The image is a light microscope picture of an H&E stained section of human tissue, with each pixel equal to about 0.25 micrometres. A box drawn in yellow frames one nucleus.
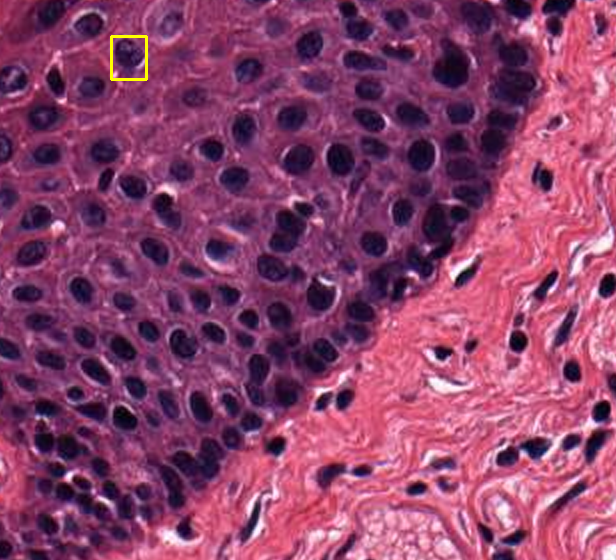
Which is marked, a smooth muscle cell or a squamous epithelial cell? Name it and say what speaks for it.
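Squamous epithelial cell. A thin clear crescent borders part of the nuclear edge. The cytoplasm is pink-purple and even, with a faint angular outline shared with the cells pressed against it.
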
